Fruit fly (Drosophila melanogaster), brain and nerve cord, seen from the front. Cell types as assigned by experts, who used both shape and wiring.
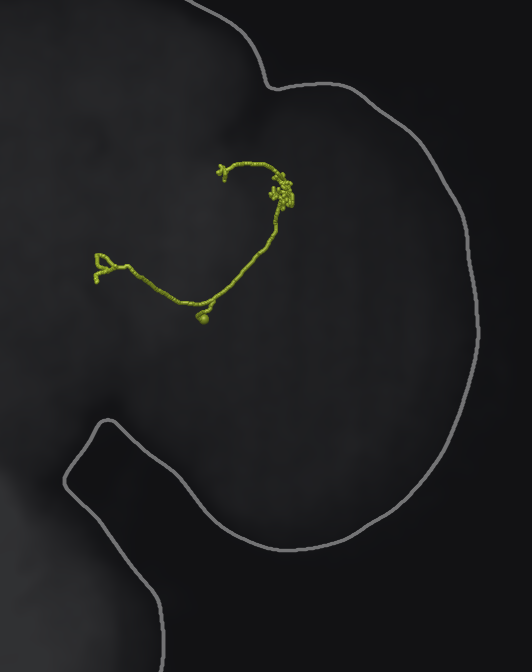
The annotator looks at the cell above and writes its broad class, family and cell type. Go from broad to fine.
visual projection neuron; LLPC; LLPC2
